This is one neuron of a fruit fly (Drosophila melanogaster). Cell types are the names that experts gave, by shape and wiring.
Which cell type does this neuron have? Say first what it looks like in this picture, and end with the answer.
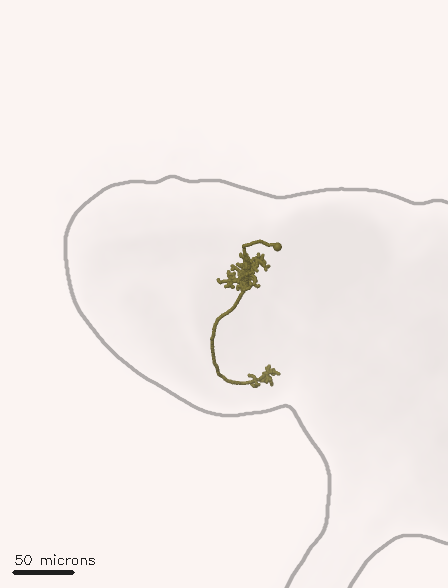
It is in the brain and does not reach the nerve cord. The cell body can be seen in the middle of the picture. By the scale bar it is about 120 microns tall in this view. It is an optic-lobe intrinsic neuron. Its cell type is Tm38.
